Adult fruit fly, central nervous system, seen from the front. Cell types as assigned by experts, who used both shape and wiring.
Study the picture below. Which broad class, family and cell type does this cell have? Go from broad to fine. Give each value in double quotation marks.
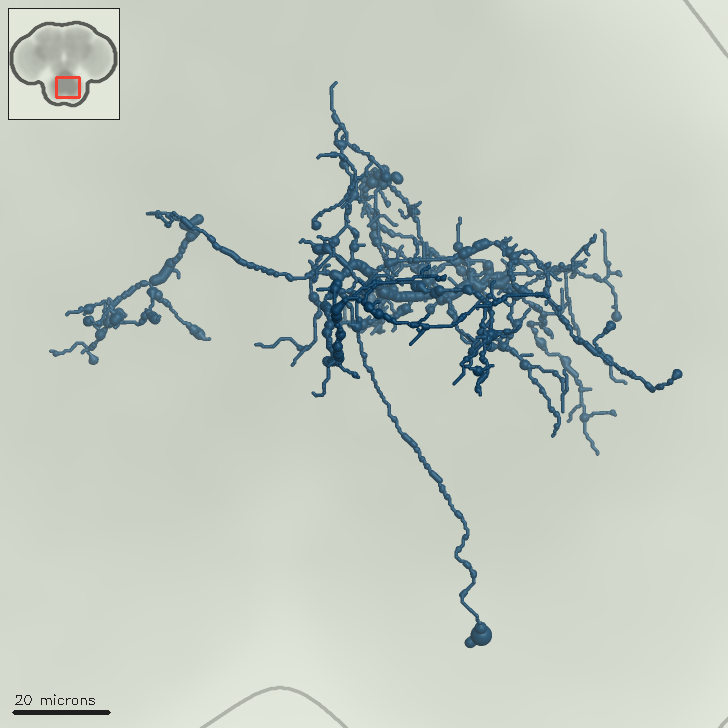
"nerve-cord intrinsic neuron", "hemilineage 06B", "IN06B056"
